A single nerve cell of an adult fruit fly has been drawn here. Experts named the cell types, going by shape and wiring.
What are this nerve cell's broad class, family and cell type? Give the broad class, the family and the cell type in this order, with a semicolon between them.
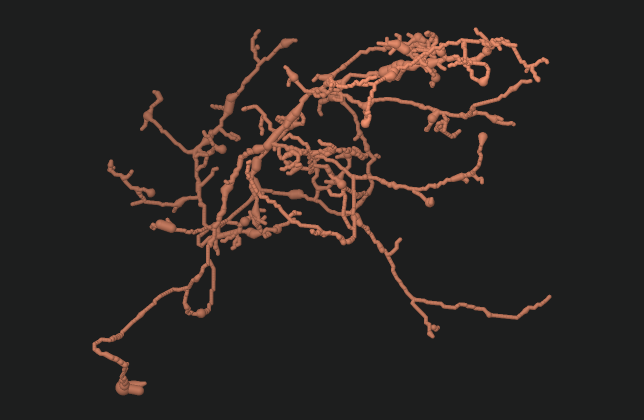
central-brain intrinsic neuron; hemilineage SLPpm1; CB3477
